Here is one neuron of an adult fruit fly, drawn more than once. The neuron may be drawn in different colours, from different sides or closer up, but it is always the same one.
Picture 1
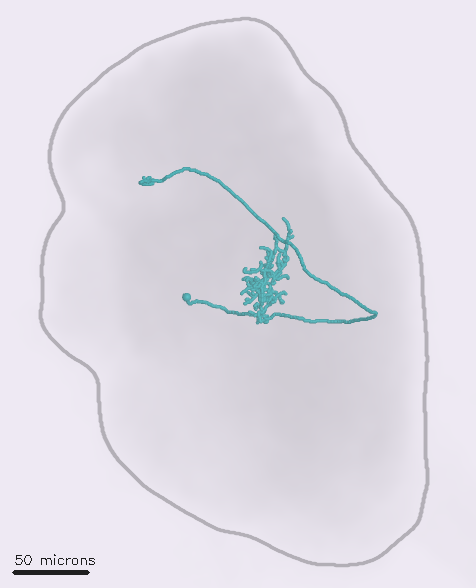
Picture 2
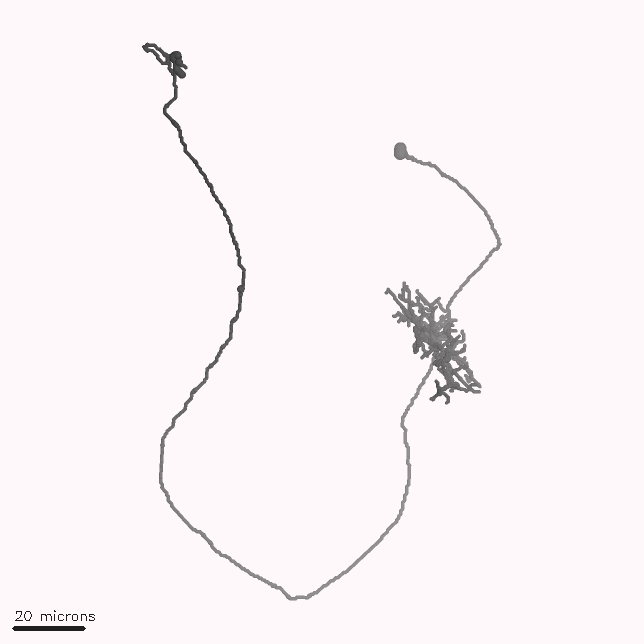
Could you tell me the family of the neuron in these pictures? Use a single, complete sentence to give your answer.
This neuron falls within the family MeTu.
